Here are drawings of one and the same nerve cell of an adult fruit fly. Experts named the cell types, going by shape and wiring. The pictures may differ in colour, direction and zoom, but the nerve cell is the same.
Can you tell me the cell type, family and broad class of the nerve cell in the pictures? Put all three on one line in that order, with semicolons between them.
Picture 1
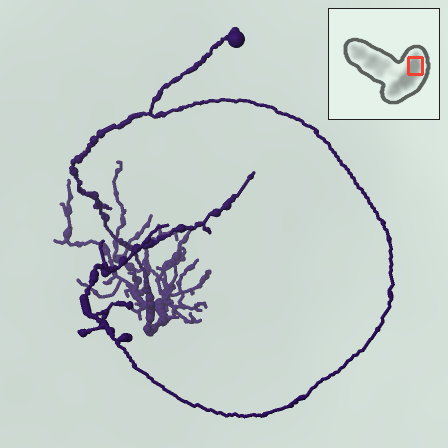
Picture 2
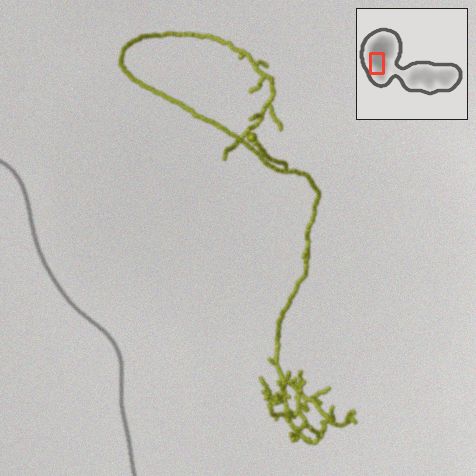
LC6; hemilineage VPNd3; visual projection neuron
